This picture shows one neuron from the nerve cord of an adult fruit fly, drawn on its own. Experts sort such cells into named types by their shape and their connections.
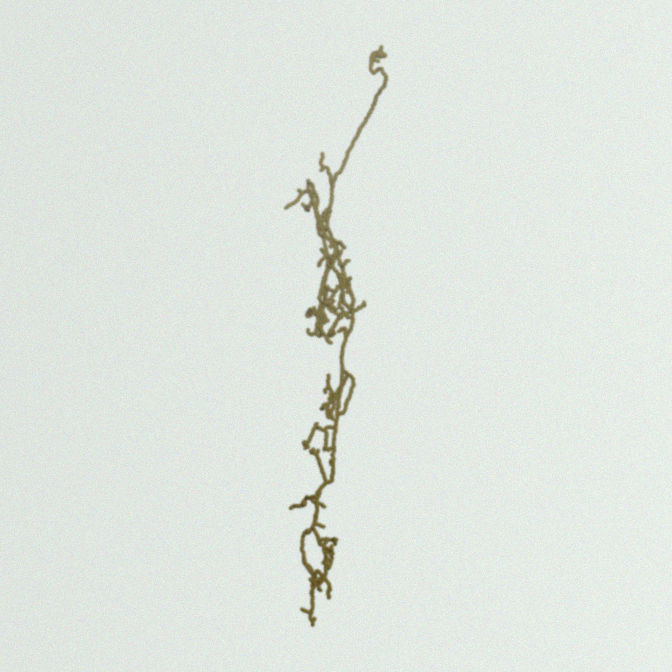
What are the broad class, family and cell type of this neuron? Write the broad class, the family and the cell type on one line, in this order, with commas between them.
nerve-cord intrinsic neuron, hemilineage 16B, IN16B046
